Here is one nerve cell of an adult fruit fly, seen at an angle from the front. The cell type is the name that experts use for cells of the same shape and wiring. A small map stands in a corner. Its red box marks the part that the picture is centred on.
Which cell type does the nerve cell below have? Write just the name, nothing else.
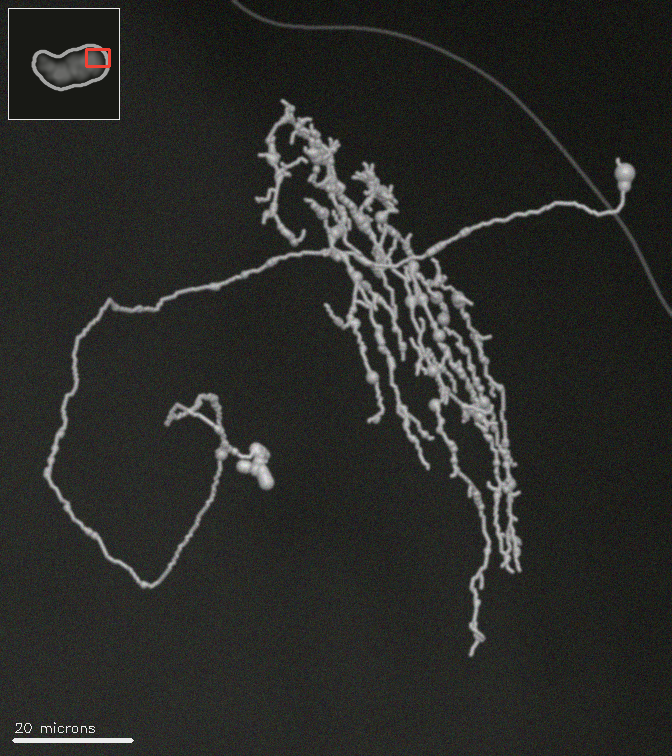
MeTu3a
